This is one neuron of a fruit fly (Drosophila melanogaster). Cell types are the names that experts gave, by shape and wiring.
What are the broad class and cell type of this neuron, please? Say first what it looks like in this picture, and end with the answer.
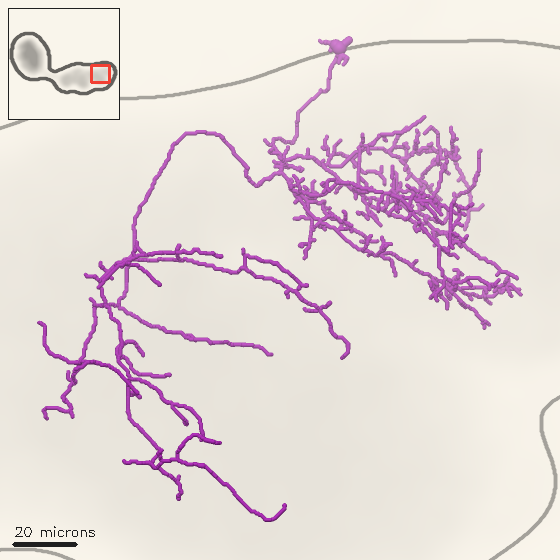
The cell body is at the top of the picture. By the scale bar it is about 160 microns wide in this view. This is a nerve-cord intrinsic neuron. Its cell type is INXXX307.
